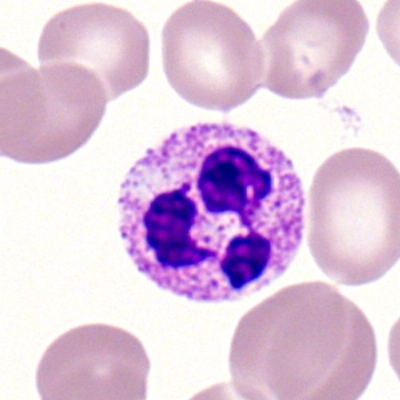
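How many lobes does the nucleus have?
Three, joined by thin strands.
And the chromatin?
Dark purple and coarsely clumped.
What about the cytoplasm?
Plentiful and pale pink, with fine pink-violet granules scattered throughout.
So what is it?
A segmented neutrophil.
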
